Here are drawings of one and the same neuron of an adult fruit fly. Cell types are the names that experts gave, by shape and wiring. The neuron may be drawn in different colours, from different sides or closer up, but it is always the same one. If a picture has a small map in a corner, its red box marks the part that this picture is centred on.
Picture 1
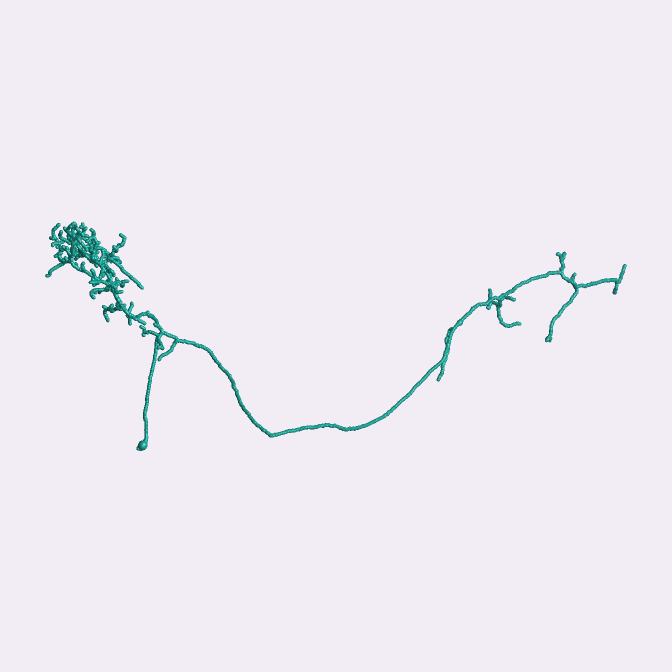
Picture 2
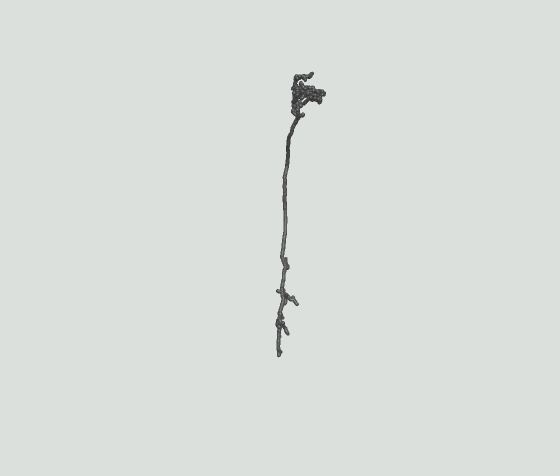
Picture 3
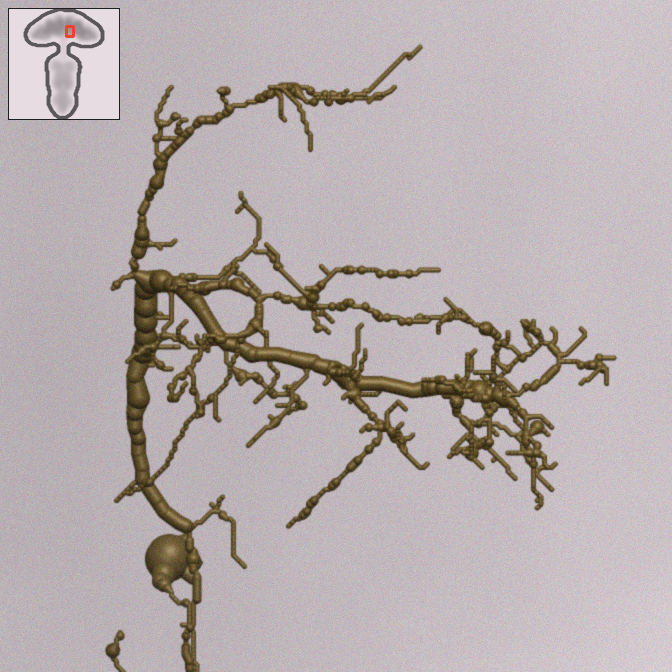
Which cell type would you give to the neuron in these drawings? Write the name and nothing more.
DNg82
